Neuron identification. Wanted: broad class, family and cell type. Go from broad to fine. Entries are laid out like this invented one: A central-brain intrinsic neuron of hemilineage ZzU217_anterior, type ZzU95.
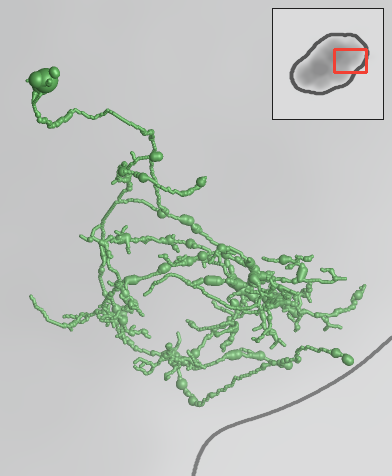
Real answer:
A nerve-cord intrinsic neuron of hemilineage 14A, type IN14A036.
